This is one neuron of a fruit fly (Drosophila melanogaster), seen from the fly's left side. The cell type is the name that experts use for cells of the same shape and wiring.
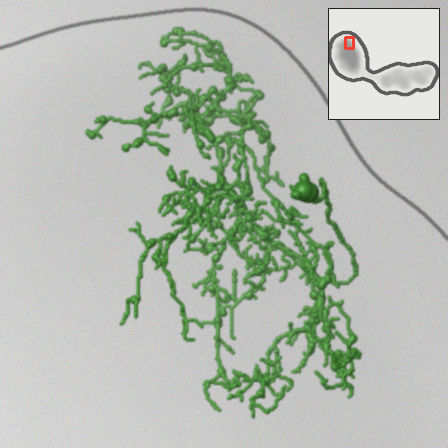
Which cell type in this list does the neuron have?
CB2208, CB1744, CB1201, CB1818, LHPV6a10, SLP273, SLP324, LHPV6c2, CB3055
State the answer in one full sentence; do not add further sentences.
Within the cell type LHPV6a10 sits this neuron.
